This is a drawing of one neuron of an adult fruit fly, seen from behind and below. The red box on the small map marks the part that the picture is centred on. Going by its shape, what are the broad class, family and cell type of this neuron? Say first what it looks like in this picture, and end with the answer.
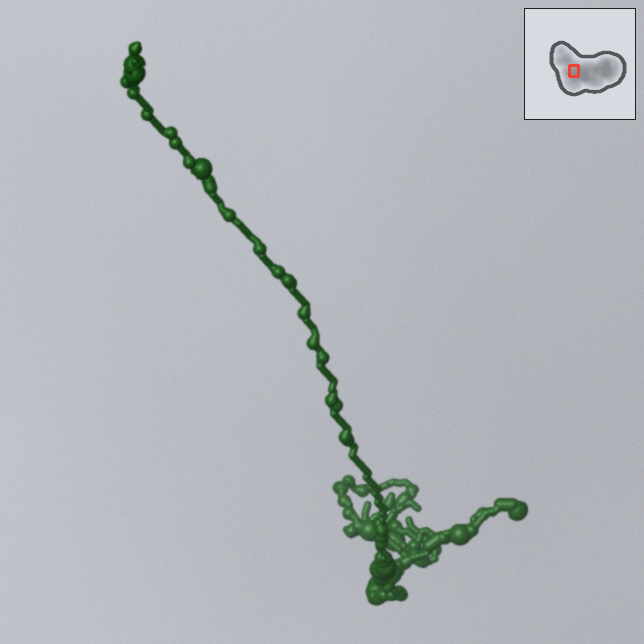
The drawing shows no cell body. There are a dozen or fewer branch ends. Its broad class is sensory neuron entering the nerve cord. The name of its family is class mechanosensory tactile. Its cell type is SNta20.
